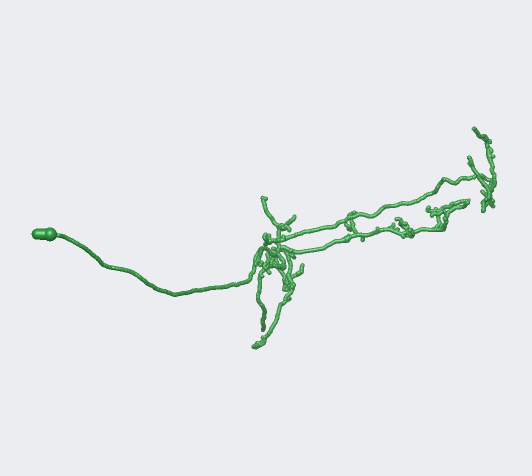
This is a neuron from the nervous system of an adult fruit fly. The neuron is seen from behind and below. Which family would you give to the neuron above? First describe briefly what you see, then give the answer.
Its cell body lies on the left of the picture. In this view it is wider than it is tall. Its broad class is optic-lobe intrinsic neuron. The family is Mi.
